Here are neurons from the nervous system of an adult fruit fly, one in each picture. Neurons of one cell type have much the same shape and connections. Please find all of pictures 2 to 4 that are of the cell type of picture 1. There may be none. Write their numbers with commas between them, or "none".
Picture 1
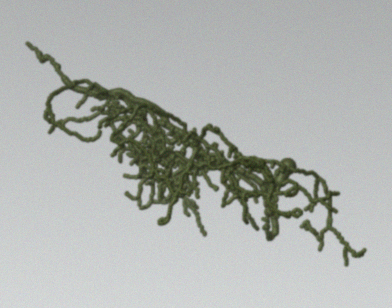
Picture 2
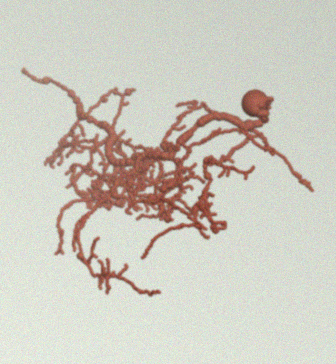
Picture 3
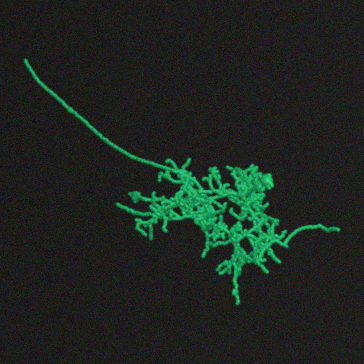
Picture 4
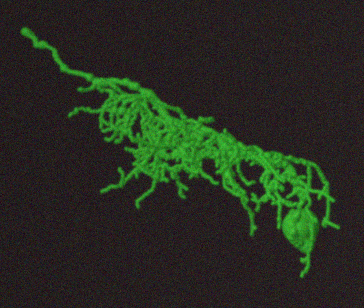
2, 4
